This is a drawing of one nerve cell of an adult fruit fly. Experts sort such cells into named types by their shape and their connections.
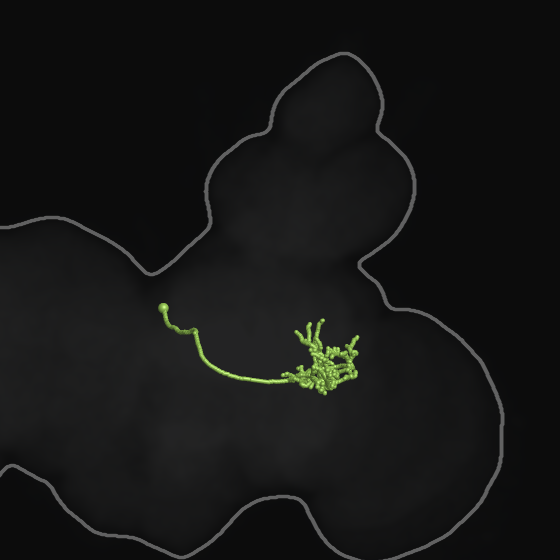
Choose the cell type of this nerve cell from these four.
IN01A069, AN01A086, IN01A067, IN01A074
IN01A067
